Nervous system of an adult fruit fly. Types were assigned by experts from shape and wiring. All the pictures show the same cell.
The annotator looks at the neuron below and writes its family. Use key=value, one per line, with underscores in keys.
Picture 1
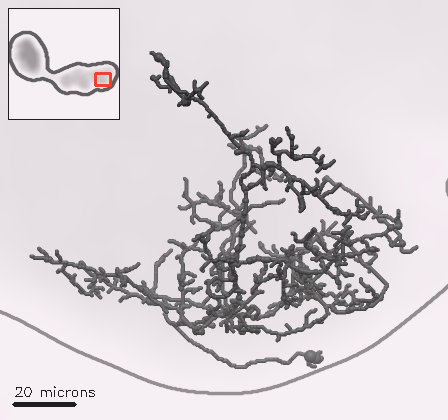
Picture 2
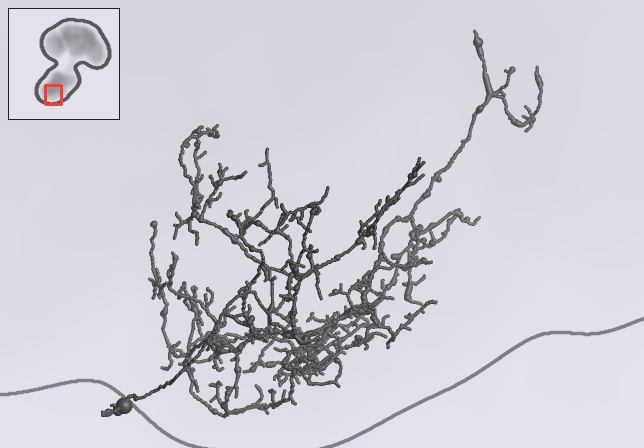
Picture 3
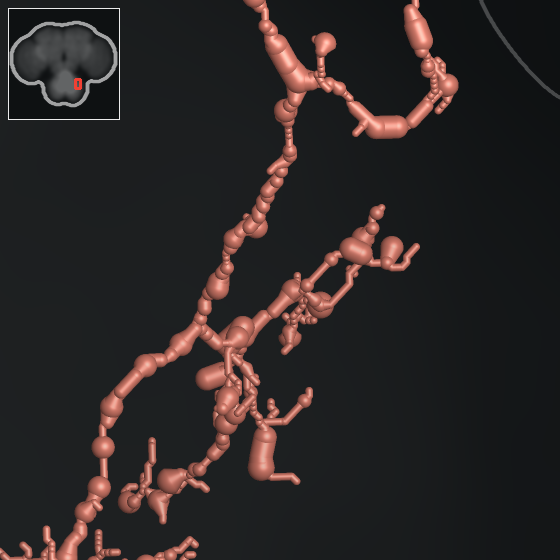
family=hemilineage 13B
